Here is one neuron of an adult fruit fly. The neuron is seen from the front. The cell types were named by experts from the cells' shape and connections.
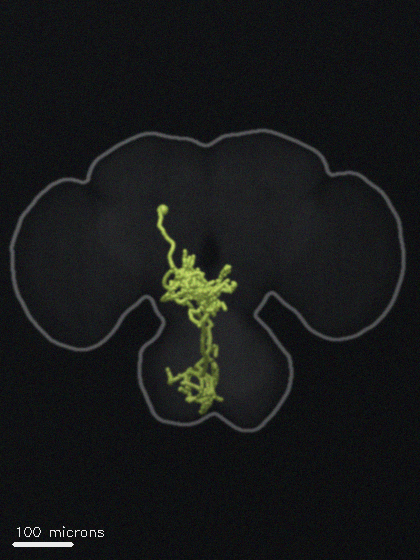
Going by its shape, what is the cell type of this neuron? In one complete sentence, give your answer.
The cell type of this neuron is DNpe007.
